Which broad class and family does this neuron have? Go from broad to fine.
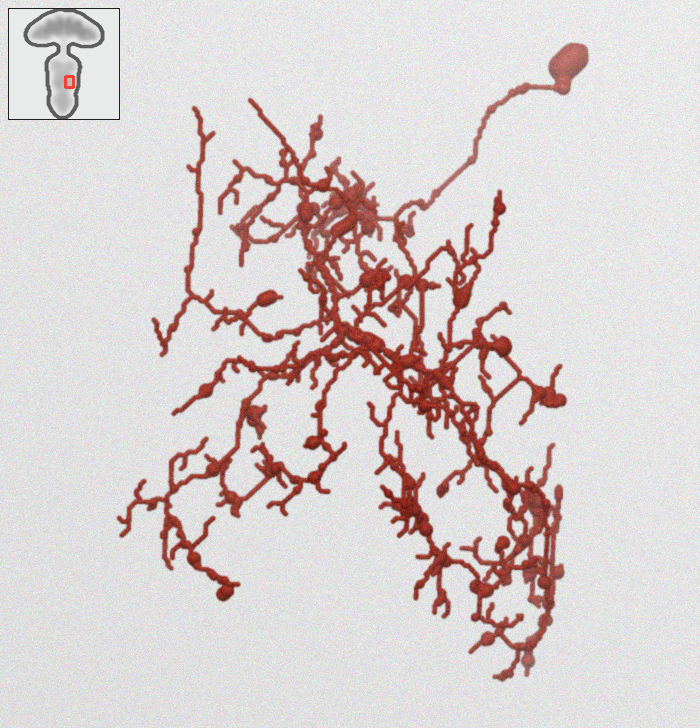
nerve-cord intrinsic neuron; hemilineage 08A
